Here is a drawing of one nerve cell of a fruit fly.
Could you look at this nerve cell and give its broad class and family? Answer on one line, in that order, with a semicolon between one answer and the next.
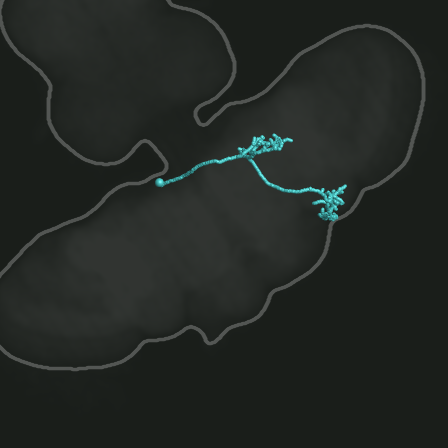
central-brain intrinsic neuron; hemilineage DM6_posterior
